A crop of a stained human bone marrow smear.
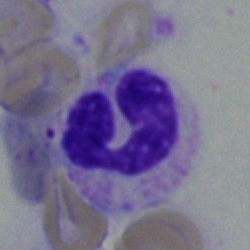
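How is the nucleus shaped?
As a curved horseshoe, its opening facing upward.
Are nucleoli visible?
No.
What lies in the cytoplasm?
Fine pinkish-violet granules, scattered throughout.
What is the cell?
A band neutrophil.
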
